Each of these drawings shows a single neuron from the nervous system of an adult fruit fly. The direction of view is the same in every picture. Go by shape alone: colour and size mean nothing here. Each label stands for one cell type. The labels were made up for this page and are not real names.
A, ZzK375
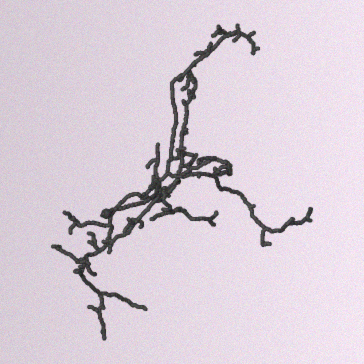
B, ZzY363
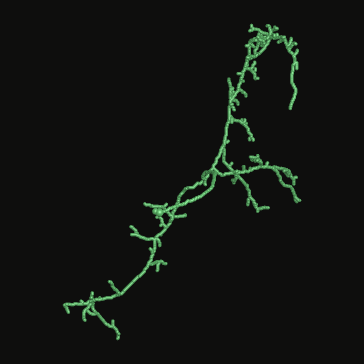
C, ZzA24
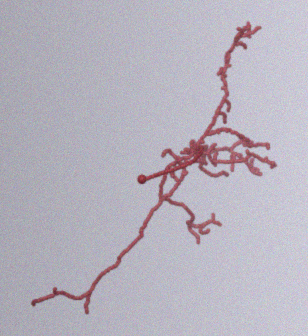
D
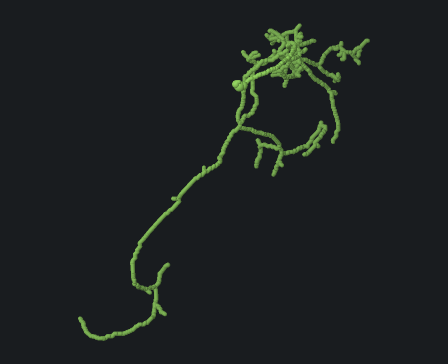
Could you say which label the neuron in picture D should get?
ZzA24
